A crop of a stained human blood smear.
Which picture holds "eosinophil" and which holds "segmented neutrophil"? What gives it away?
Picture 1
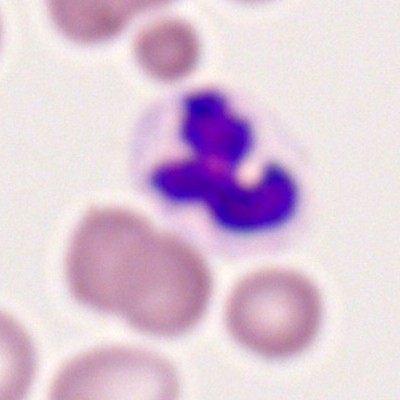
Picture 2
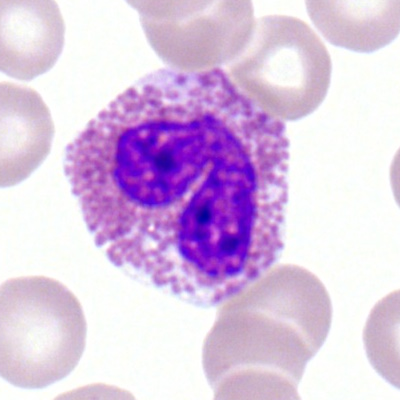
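Picture 1 is the segmented neutrophil, and picture 2 is the eosinophil. The quickest thing to spot is the eosinophil's cytoplasm, packed with coarse, round pinkish-red granules of fairly even size, whereas picture 1 shows pale pinkish-lilac cytoplasm around the nucleus.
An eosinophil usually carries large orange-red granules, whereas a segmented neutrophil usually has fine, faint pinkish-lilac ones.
The eosinophil's nucleus is split into two lobes.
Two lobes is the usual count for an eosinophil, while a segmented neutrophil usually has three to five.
The outlines differ too: roughly round and smooth in picture 1, irregular and somewhat angular in picture 2. Both have dark purple chromatin, dense in the neutrophil and coarsely clumped in the eosinophil.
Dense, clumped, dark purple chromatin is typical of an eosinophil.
The neutrophil shows no nucleoli, and no vacuoles in its cytoplasm.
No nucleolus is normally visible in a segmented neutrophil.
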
